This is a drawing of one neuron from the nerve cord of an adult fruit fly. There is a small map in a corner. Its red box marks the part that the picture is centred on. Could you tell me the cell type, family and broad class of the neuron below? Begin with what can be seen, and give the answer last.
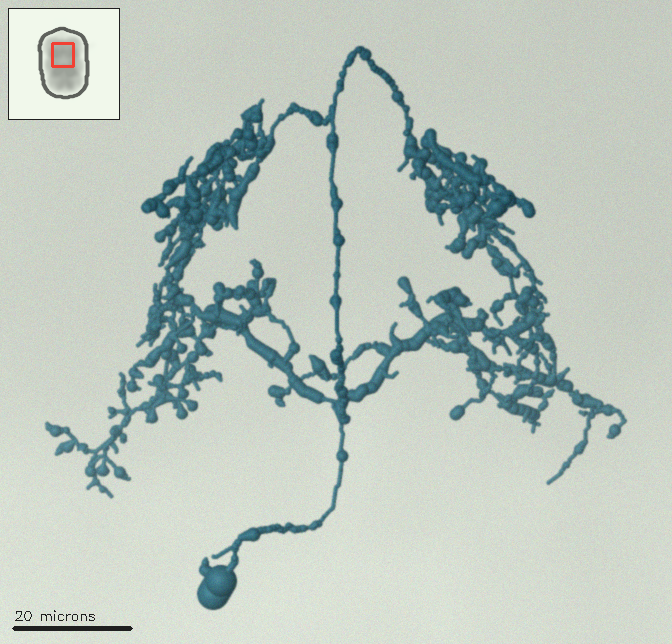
From left to right in the picture it spans about 100 microns. As drawn here it is about as wide as it is tall. It is of cell type IN00A014. Its family is hemilineage 00A. This is a nerve-cord intrinsic neuron.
